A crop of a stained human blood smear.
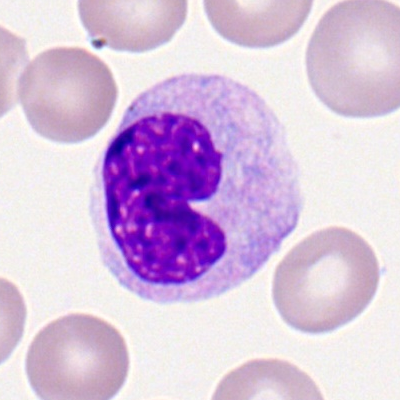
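Monocyte in a stained blood smear: outline roundish and smooth, with no surface projections; nucleus kidney-shaped, with a deep notch on its right side; cytoplasm pale lilac-grey with a fine dusty texture, holding no coarse or brightly coloured granules.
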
